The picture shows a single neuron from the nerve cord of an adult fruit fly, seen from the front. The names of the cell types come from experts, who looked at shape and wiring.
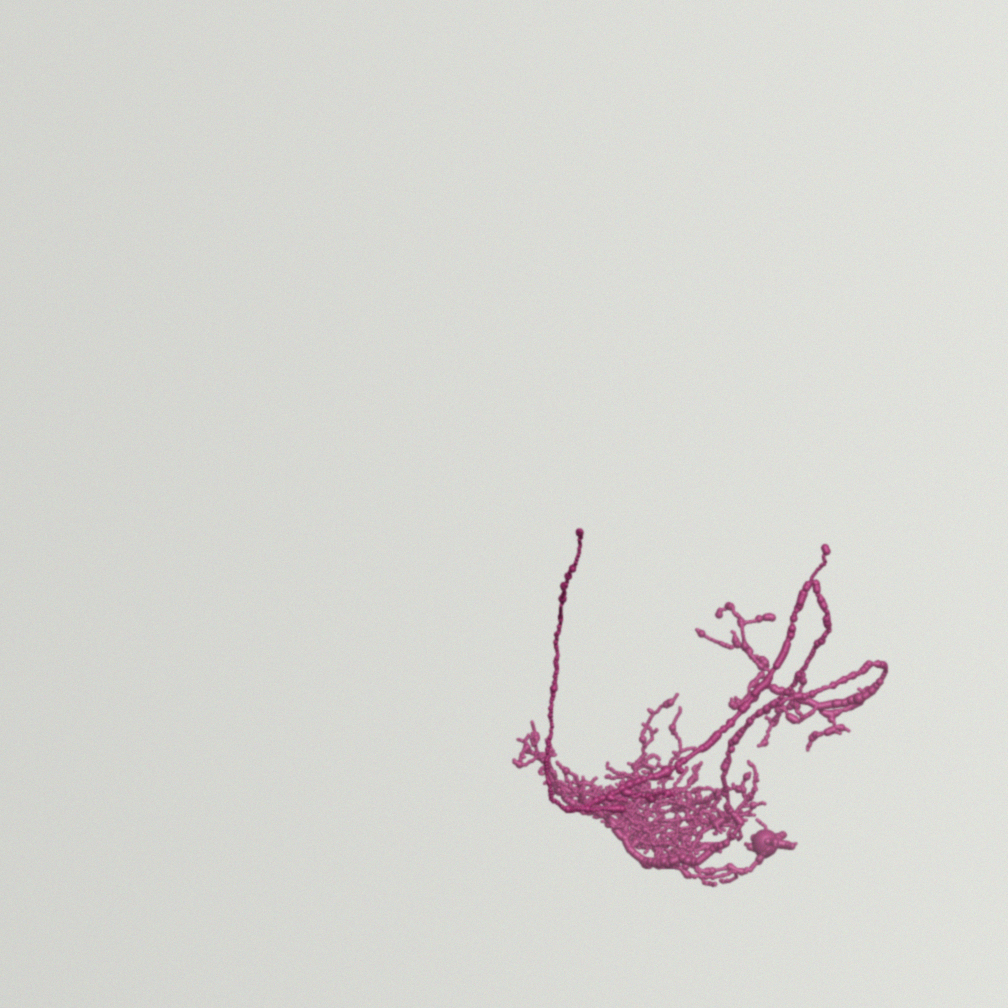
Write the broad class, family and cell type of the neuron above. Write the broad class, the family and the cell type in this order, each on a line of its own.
ascending neuron
hemilineage 01B
AN01B004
